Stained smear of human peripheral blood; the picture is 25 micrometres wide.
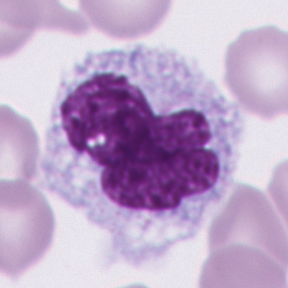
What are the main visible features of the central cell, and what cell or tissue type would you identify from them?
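Follow the nucleus and you'll see it folded into several overlapping lobes. Around it lies a wide, pale grey-blue rim of cytoplasm holding many fine, faint lilac granules. The border is slightly ragged, though without distinct projections. The name for this cell is monocyte.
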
